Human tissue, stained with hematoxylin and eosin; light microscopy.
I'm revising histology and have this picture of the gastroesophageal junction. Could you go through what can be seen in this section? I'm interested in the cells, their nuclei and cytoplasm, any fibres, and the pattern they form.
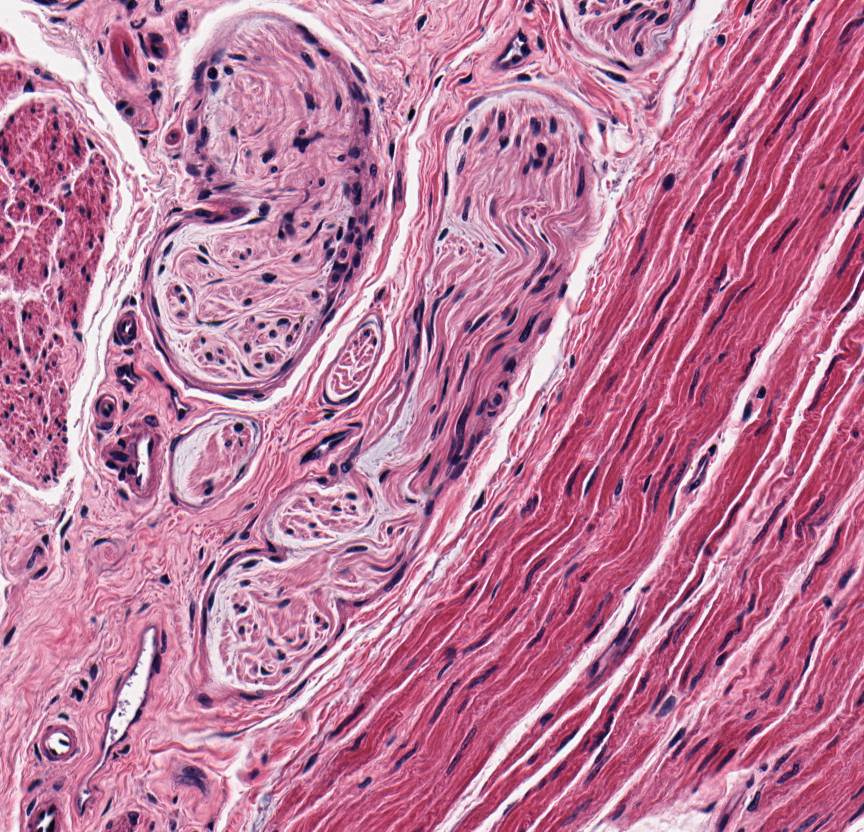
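Across the right half, a broad band of smooth muscle runs diagonally from lower left to upper right. Notice its cells' bright pink cytoplasm and elongated, cigar-shaped nuclei aligned with the fibres. In the centre-left lie several rounded nerve fascicles, each pale pink and wavy-fibrillar inside, within a thin perineurial rim. In the upper left corner, a smooth muscle bundle cut crosswise shows a darker red, stippled surface.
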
